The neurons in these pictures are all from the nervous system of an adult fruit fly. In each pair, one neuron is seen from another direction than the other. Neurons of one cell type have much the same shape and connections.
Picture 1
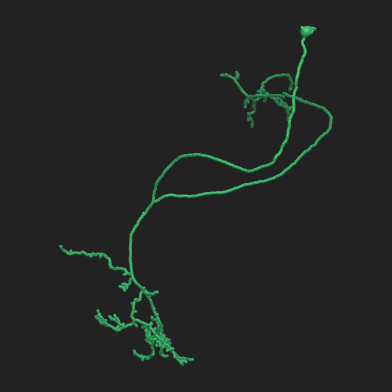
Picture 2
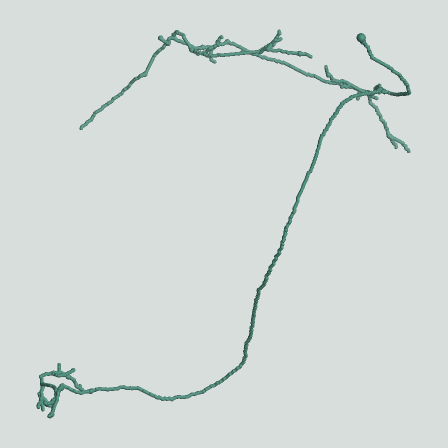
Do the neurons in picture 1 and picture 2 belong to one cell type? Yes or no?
no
